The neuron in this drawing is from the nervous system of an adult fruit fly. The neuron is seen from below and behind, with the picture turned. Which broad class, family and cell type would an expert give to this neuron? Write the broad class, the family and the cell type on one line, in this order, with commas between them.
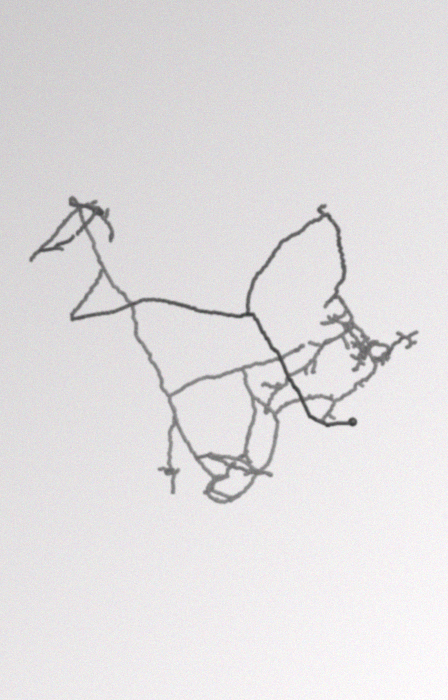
central-brain intrinsic neuron, hemilineage VLPl&p1_posterior, SLP450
